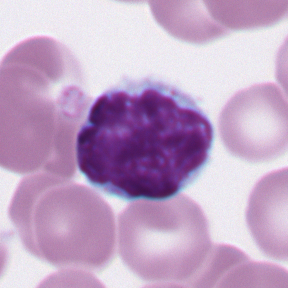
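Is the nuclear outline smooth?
No; it is irregular, with several shallow notches and folds giving a lumpy, lobulated contour.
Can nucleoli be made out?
Not within the dense chromatin.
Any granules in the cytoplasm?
None visible.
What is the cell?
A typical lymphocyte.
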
